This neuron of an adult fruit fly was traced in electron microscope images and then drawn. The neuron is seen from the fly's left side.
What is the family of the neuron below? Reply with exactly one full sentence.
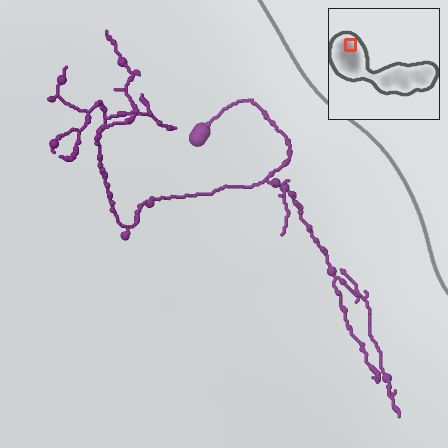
This neuron is a member of family hemilineage SLPpl1.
